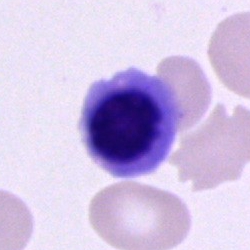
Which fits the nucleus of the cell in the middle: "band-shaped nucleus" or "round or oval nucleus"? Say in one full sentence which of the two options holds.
There is a compact round or oval nucleus in this cell.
